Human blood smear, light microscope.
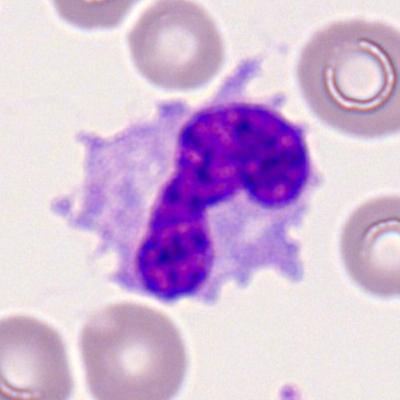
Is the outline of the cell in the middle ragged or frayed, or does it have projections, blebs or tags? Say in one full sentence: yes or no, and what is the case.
Yes, the edge of this cell is rough, not smooth.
